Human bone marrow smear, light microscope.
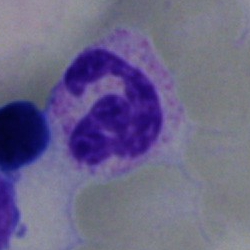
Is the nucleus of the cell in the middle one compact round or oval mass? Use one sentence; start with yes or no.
No, there is a curved band-shaped nucleus without separate lobes, not a round or oval one.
